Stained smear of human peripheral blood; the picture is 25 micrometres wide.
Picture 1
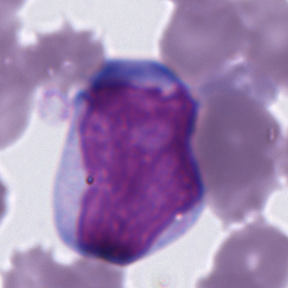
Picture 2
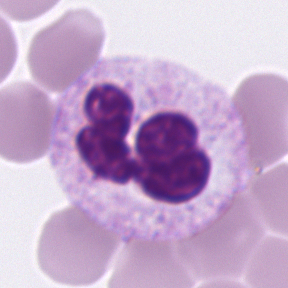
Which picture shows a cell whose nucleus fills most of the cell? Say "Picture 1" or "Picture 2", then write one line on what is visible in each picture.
Picture 1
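What picture 1 shows: The nucleus fills most of the cell.
What picture 2 shows: The cytoplasm is abundant and pale pinkish-lilac.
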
